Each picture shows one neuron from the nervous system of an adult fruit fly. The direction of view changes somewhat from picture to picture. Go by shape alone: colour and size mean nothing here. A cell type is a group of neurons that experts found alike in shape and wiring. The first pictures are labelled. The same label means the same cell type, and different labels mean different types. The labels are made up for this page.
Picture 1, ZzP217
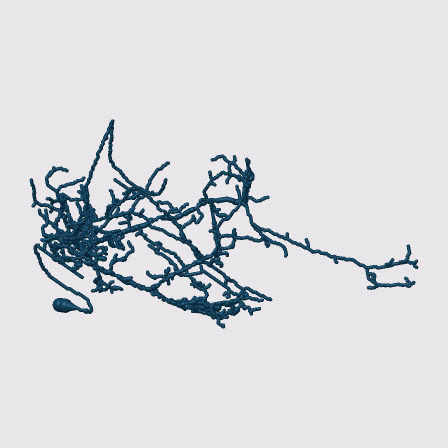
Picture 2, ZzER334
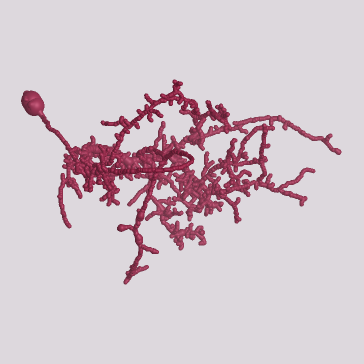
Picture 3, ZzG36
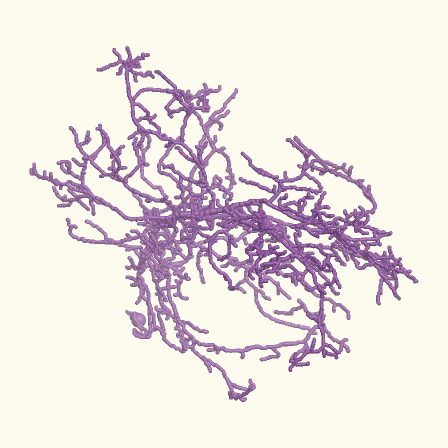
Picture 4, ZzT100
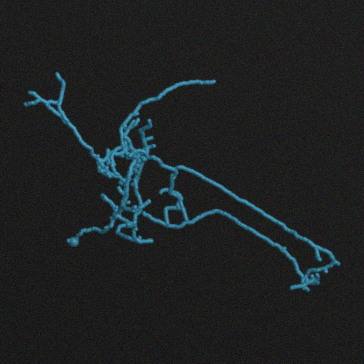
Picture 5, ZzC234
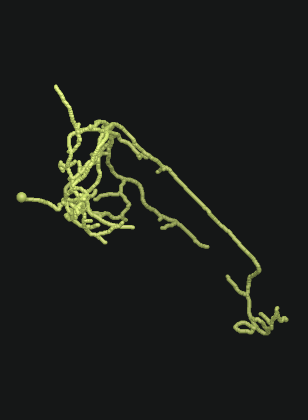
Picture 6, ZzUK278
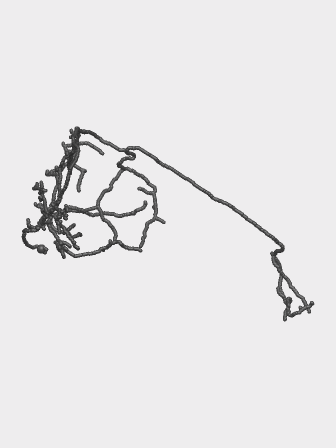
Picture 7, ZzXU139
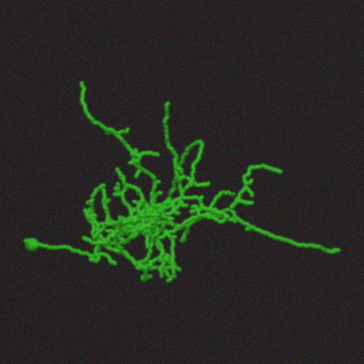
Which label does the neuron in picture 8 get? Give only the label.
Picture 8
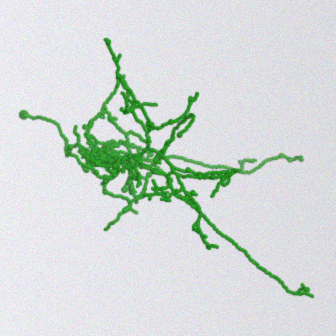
ZzXU139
